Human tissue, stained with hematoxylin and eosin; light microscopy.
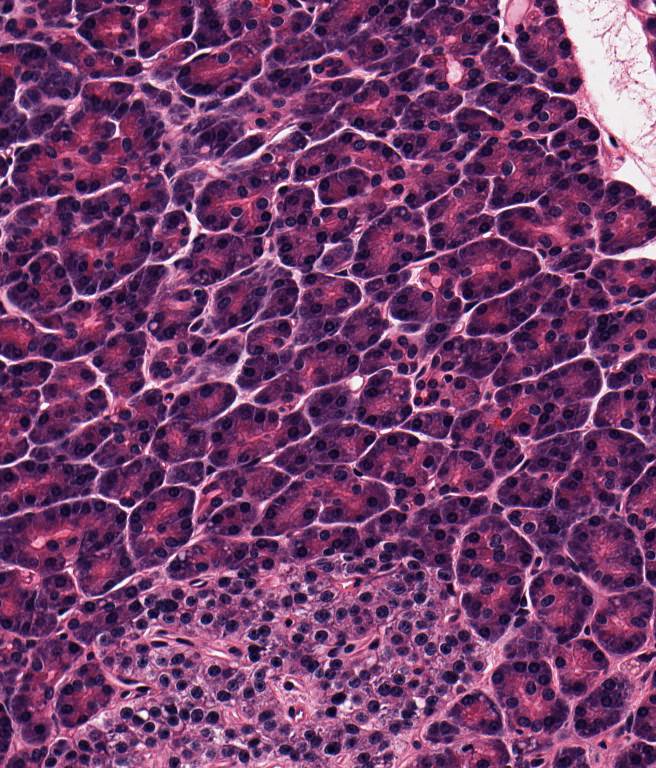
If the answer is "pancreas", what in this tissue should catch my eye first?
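The answer is pancreas.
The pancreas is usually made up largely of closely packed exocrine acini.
In keeping with this, acini are present, formed of pyramidal acinar cells whose nuclei lie toward the outer edge of each acinus. Within each acinus, the cytoplasm toward the centre is pink-red, while that near the base is dark purple. The acinar cell nuclei are small, round and dark.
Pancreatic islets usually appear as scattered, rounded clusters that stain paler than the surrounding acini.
Near the bottom centre, a patch of paler cells with round nuclei, not arranged in acini, agrees with this in staining paler than the acini around it.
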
